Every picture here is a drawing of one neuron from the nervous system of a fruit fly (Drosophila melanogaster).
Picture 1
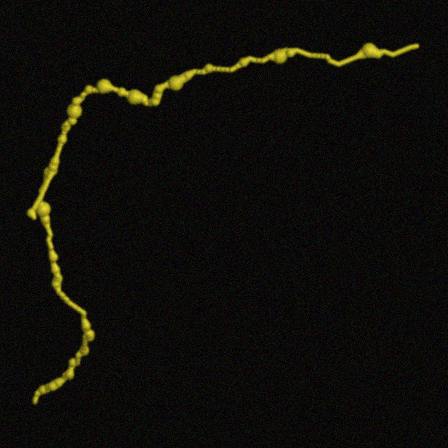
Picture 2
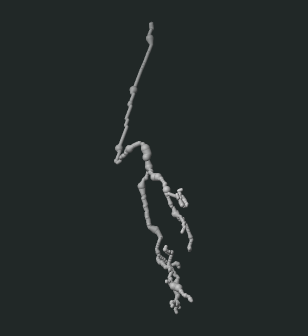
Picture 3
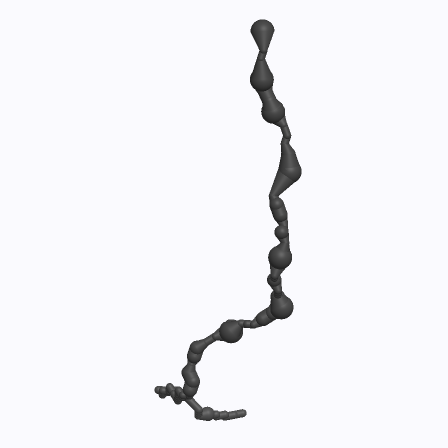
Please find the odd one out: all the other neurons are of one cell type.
Picture 3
